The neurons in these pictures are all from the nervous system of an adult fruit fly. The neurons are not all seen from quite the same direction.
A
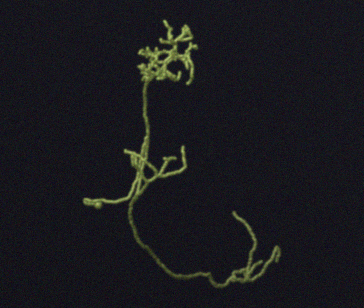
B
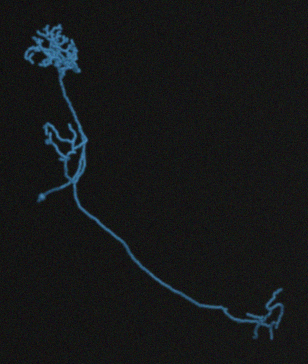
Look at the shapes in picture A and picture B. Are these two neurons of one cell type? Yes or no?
yes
